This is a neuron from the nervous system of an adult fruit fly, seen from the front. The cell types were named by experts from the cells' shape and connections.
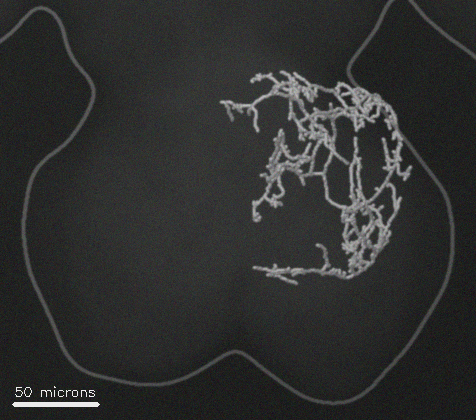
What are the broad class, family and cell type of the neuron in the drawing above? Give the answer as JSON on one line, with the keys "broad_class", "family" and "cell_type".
{"broad_class": "nerve-cord intrinsic neuron", "family": "hemilineage 19A", "cell_type": "IN19A047"}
